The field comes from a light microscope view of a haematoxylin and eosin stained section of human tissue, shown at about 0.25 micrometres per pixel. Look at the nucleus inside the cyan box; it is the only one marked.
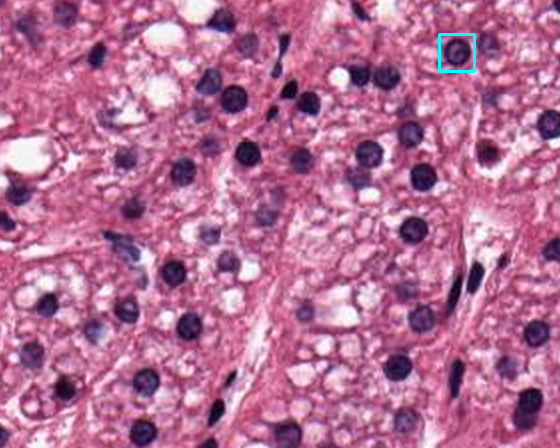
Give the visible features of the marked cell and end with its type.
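The nucleus is round, with a smooth, sharply defined edge and dark, fairly even staining. The cytoplasm is pink and foamy, with many small clear spaces. The cell lies packed among similar cells with small clear spaces in their pink cytoplasm, and its own borders are hard to make out. The marked nucleus belongs to an adrenal cortical cell.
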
